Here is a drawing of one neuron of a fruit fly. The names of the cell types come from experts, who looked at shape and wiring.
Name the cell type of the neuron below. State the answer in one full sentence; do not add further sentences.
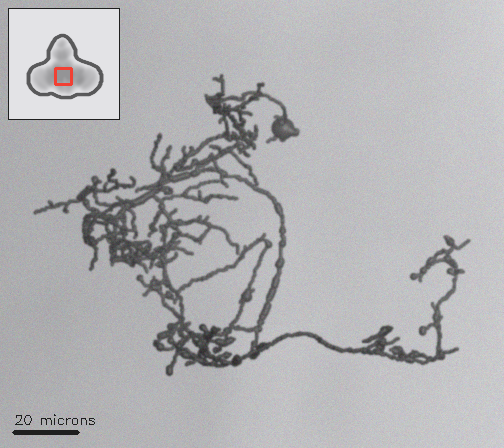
The cell type held by this neuron is CRE006.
